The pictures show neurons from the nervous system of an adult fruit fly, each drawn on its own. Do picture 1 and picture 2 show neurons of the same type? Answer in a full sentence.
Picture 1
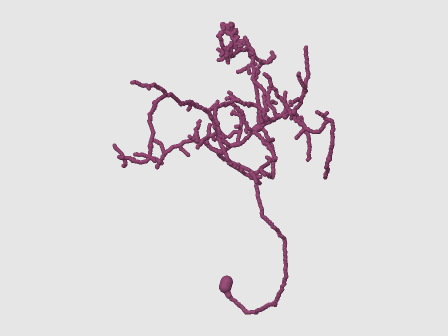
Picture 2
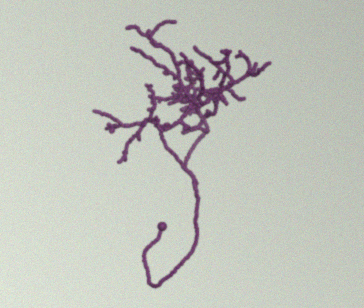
They are of the same cell type.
